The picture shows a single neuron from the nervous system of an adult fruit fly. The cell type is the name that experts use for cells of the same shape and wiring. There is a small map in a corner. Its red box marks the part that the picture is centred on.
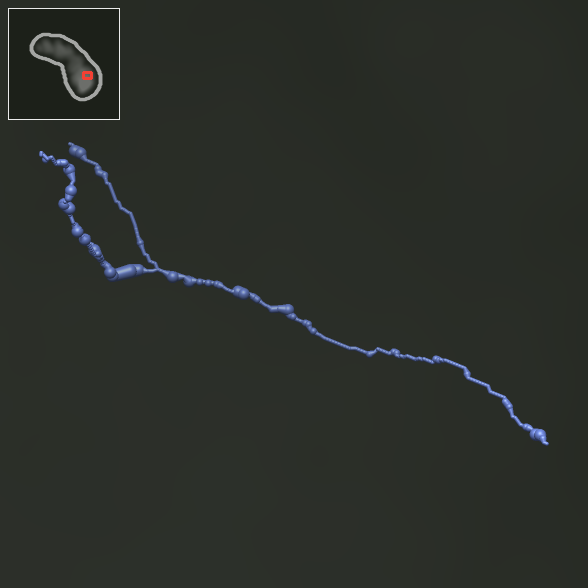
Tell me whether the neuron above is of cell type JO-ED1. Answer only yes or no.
yes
